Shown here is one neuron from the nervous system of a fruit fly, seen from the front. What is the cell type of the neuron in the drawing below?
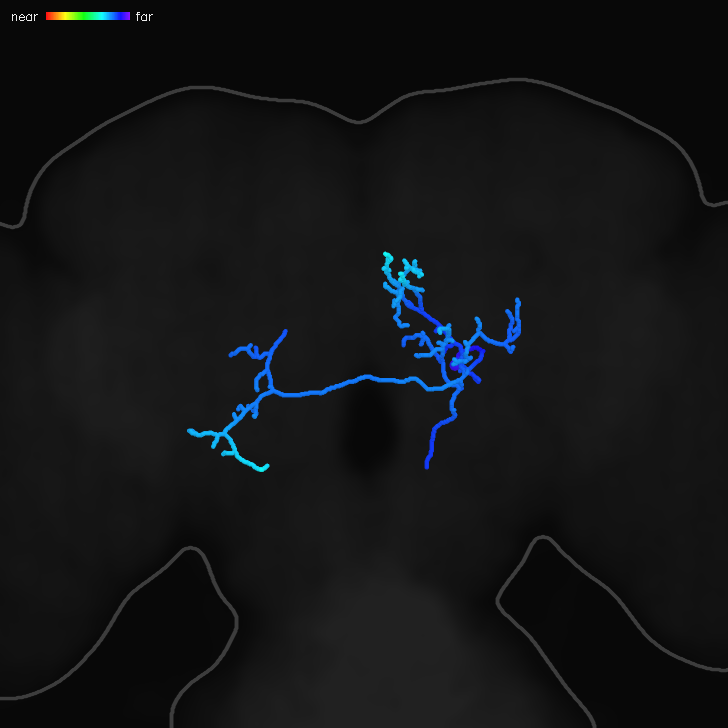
CB1856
